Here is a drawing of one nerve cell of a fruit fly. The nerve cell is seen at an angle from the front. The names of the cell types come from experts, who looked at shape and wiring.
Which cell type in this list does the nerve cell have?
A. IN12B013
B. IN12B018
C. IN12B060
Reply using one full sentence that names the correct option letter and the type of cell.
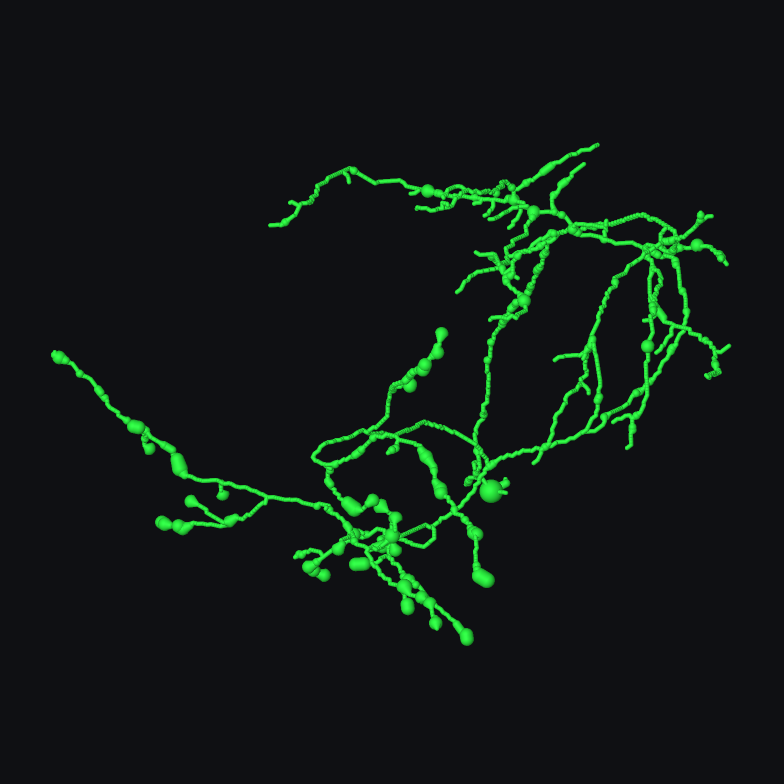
Among the options, C names the cell type of the nerve cell, namely IN12B060.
